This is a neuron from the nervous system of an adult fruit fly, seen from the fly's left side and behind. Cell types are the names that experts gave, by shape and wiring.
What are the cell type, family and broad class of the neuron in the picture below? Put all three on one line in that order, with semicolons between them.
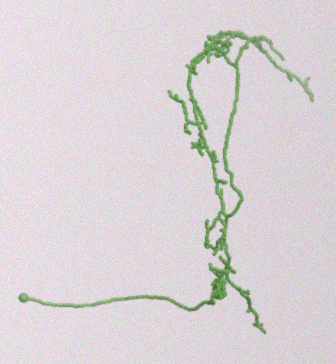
PLP028; hemilineage WEDa2; central-brain intrinsic neuron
